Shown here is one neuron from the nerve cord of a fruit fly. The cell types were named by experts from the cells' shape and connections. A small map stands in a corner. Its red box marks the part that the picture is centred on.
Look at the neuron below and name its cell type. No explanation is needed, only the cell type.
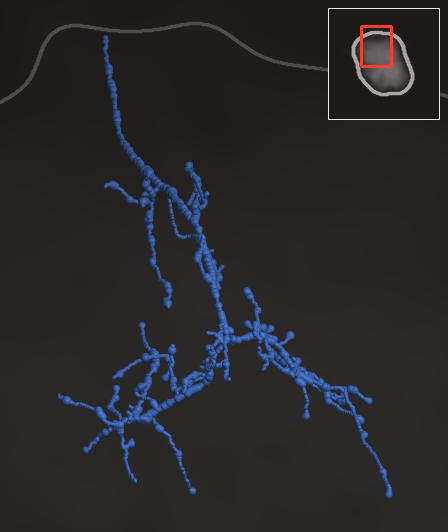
DNg55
